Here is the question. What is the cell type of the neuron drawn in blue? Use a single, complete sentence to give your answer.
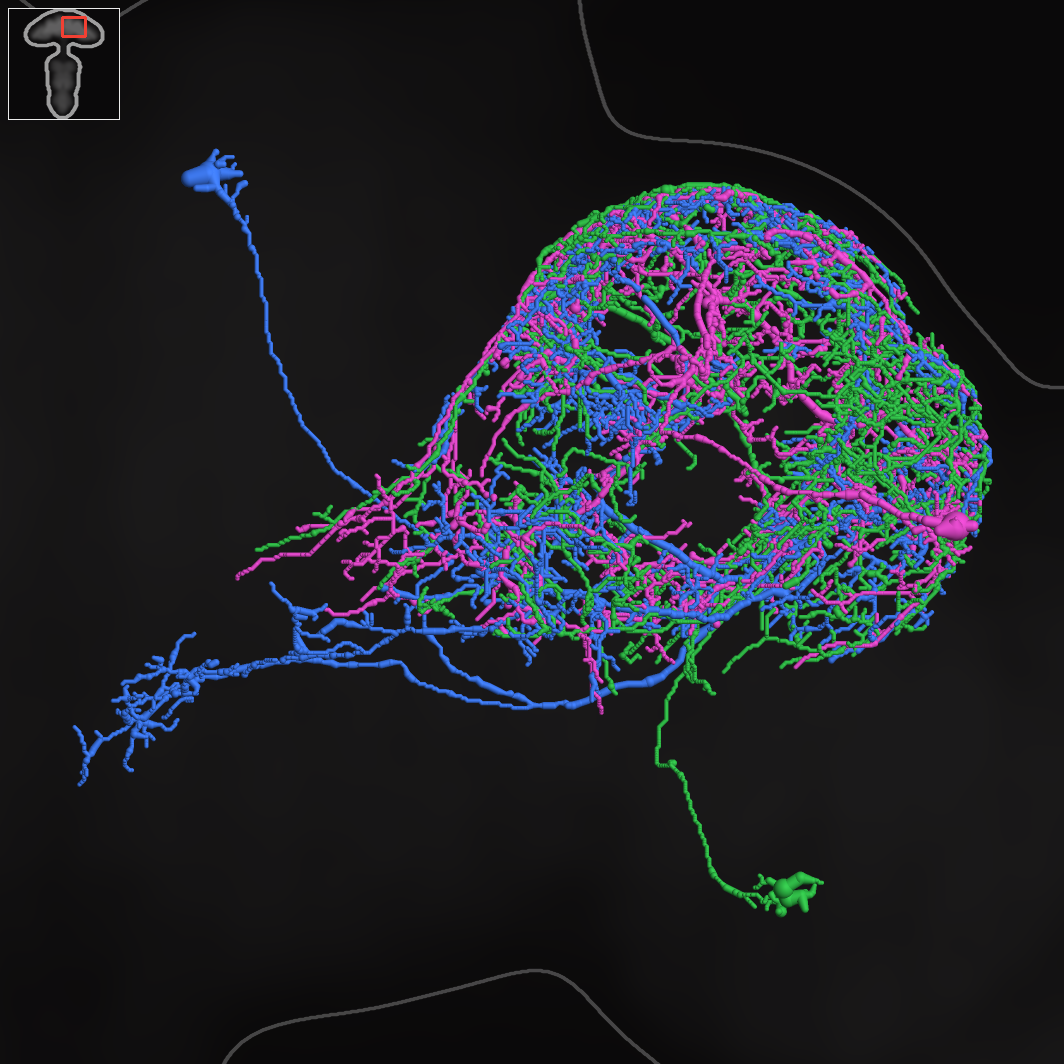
The cell type of the neuron here is AVLP449.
